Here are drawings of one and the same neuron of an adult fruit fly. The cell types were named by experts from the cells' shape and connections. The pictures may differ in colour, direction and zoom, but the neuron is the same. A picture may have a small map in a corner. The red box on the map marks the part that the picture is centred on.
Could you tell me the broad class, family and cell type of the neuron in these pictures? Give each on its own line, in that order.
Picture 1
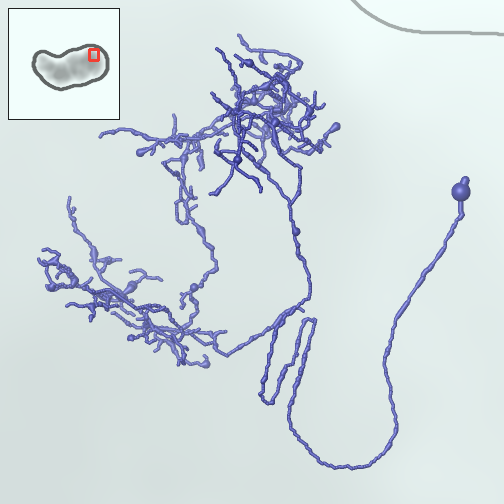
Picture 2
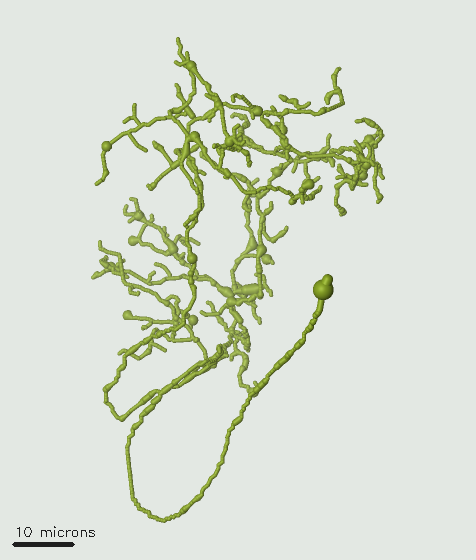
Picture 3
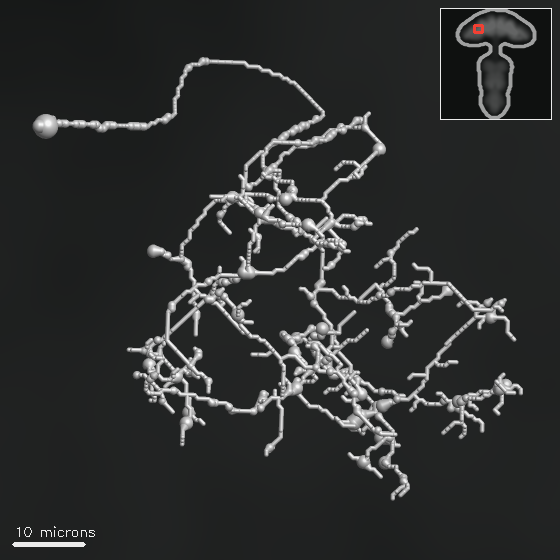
central-brain intrinsic neuron
hemilineage LHl1
CB2038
